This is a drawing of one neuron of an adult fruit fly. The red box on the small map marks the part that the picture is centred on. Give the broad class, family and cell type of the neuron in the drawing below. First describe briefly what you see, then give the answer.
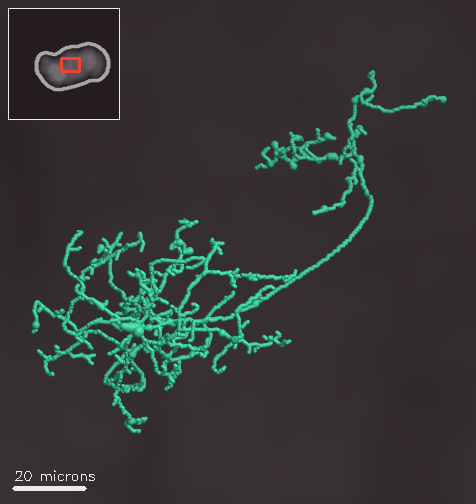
From left to right in the picture it spans about 120 microns. Dozens of branch ends can be seen. This is a central-brain intrinsic neuron. The family is hemilineage VLPl2_medial. Its cell type is AVLP198.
